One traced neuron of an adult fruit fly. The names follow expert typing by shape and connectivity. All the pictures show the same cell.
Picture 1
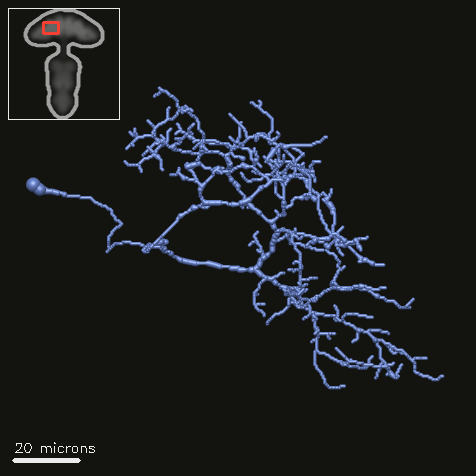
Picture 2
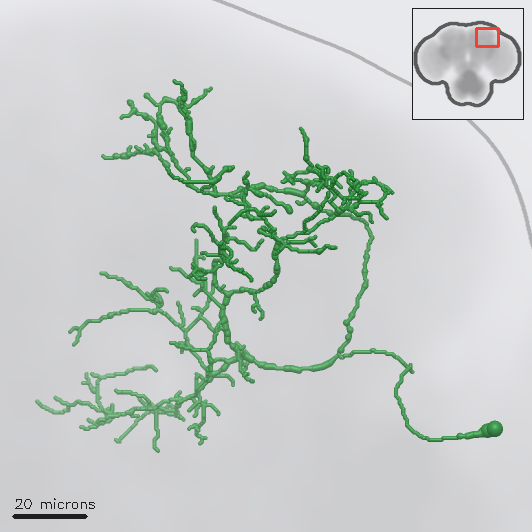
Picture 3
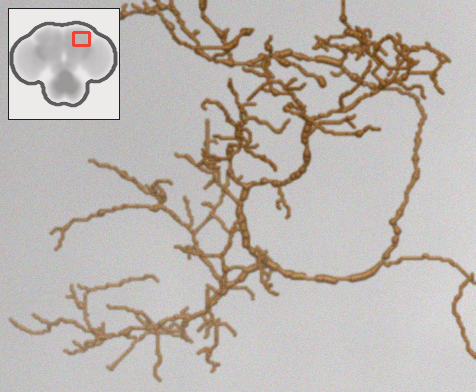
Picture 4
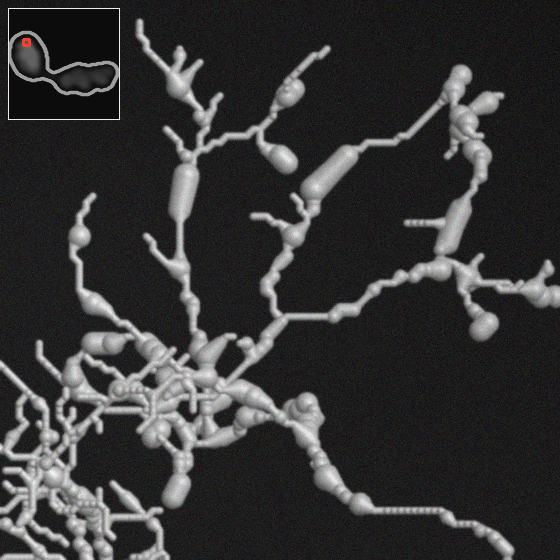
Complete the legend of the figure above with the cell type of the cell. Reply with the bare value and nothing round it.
SLP048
